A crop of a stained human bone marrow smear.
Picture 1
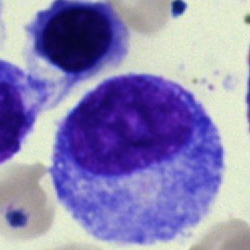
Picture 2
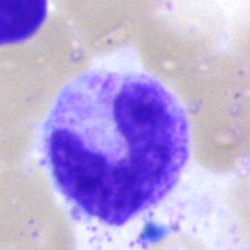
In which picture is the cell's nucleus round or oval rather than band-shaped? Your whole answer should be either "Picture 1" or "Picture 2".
Picture 1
